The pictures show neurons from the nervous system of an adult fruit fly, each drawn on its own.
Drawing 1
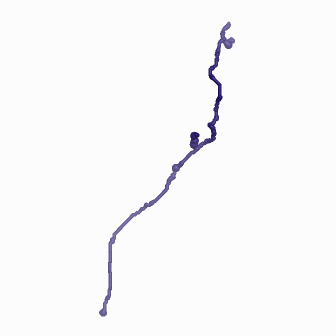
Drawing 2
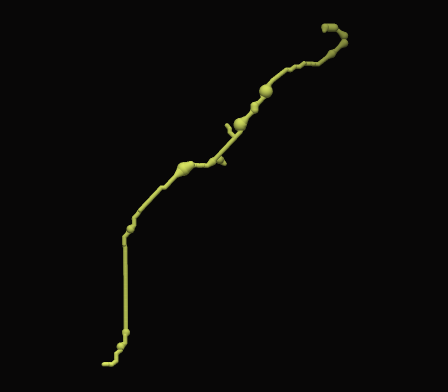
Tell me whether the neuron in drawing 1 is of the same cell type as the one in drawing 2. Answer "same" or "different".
same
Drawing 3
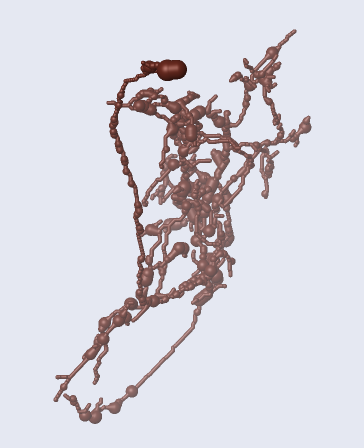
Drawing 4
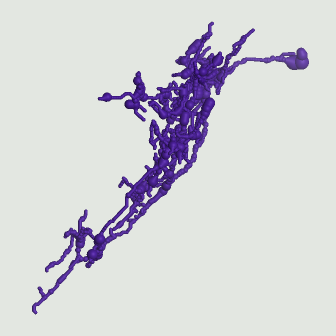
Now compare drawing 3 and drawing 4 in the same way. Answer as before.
same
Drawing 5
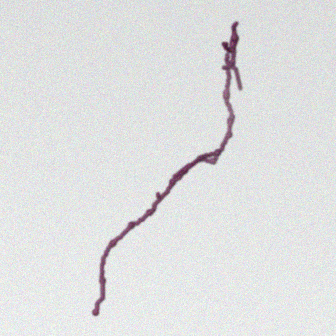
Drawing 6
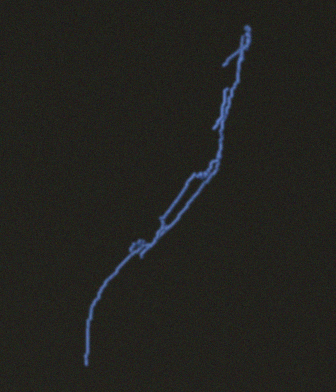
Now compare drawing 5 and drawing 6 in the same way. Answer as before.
same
